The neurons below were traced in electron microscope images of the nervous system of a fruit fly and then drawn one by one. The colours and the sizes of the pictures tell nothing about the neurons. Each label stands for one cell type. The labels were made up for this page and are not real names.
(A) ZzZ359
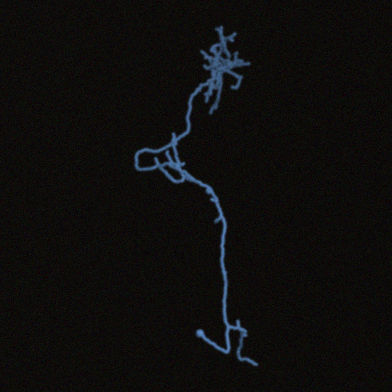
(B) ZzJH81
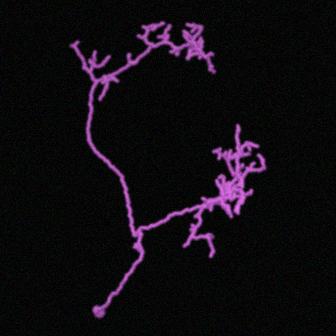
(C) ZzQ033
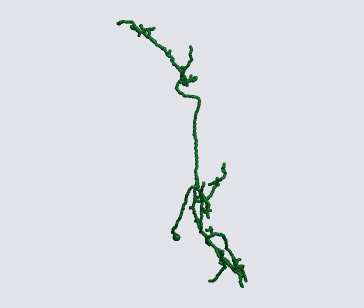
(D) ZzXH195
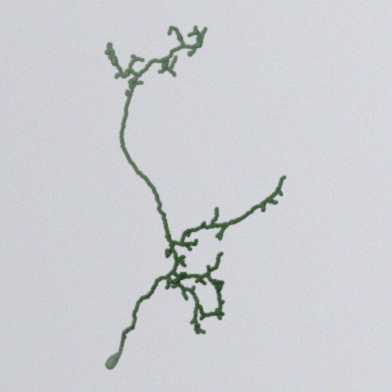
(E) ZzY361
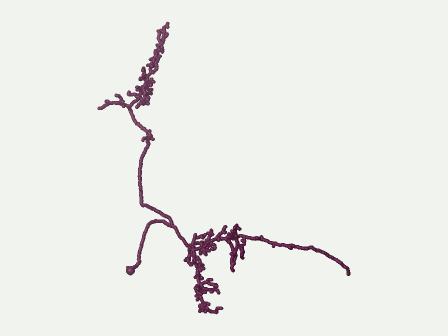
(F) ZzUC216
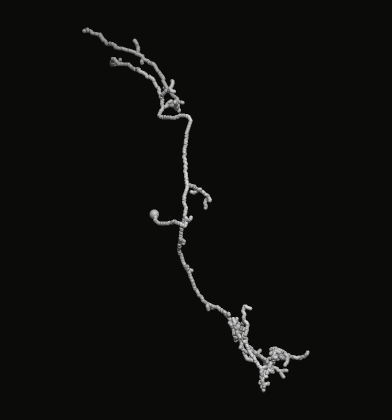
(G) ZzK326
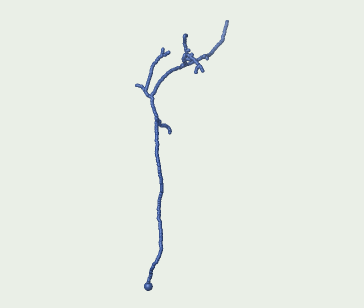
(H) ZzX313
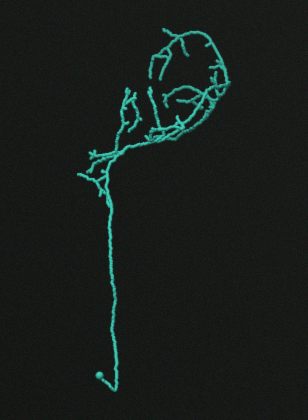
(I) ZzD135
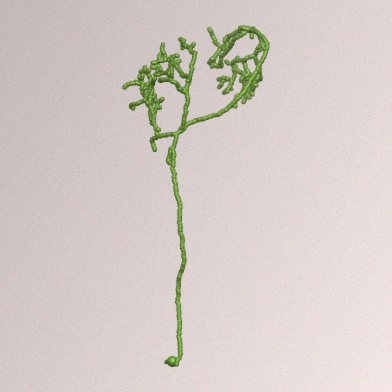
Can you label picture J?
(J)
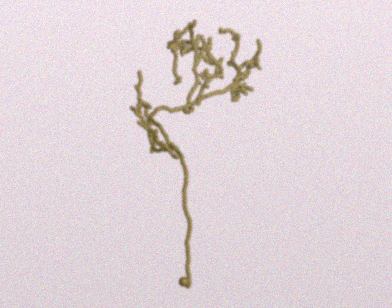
ZzZ359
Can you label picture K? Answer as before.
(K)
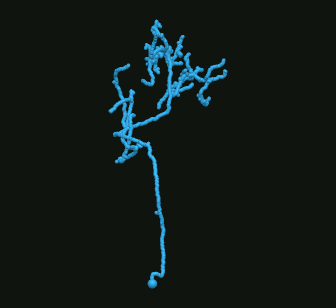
ZzZ359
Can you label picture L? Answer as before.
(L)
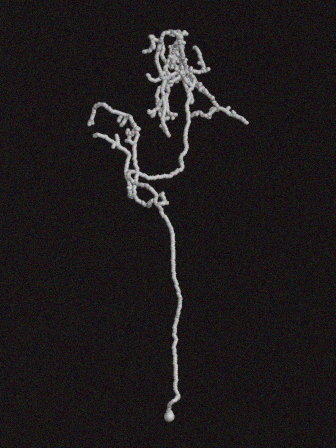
ZzZ359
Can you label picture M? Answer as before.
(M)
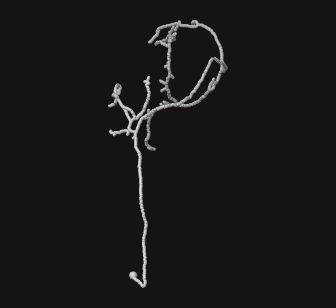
ZzX313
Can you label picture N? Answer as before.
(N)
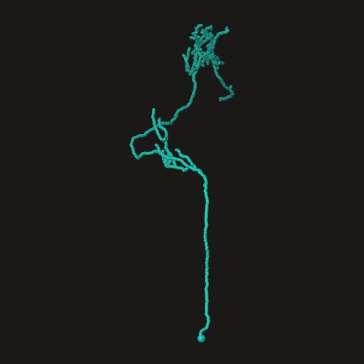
ZzZ359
